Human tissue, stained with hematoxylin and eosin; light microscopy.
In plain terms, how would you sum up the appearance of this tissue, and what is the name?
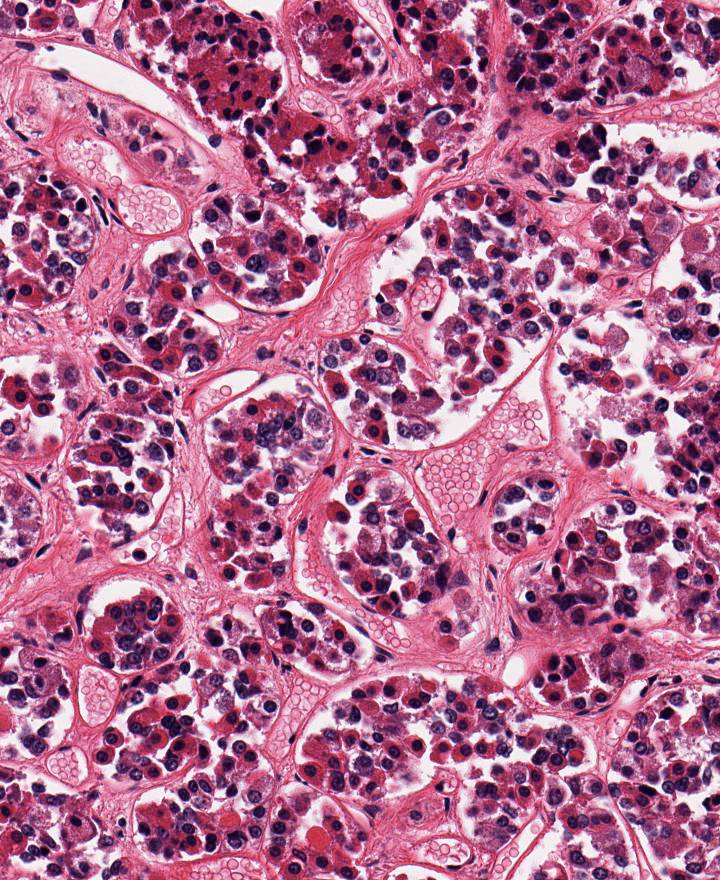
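Throughout the field the cells sit in rounded nests, split up by thin strands of connective tissue. Within the same nests, red cells mix with cells whose cytoplasm is pale or purplish-grey, and the nest cells have round, darkly staining nuclei. In the septa between nests, as at upper left and centre right, run thin-walled vascular channels packed with pale red blood cells. It's pituitary.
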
